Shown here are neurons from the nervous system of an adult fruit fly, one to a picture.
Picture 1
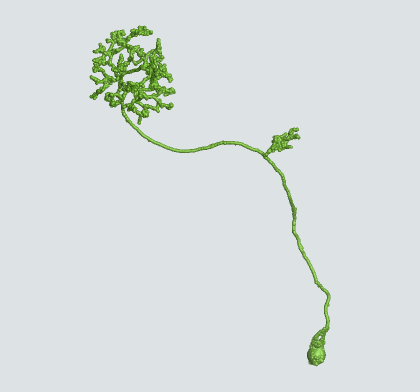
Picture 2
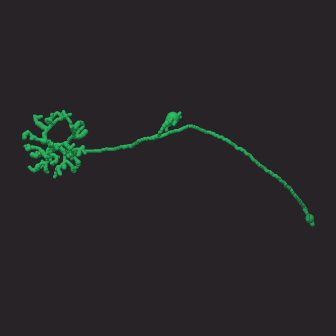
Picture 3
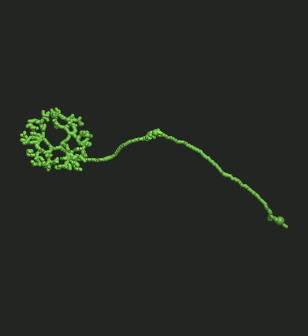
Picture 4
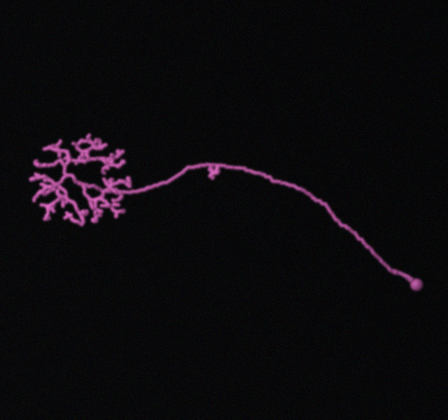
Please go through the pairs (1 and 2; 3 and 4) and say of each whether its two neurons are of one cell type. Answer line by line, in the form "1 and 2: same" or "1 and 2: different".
1 and 2: same
3 and 4: same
